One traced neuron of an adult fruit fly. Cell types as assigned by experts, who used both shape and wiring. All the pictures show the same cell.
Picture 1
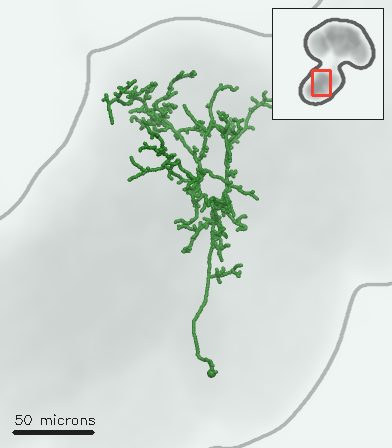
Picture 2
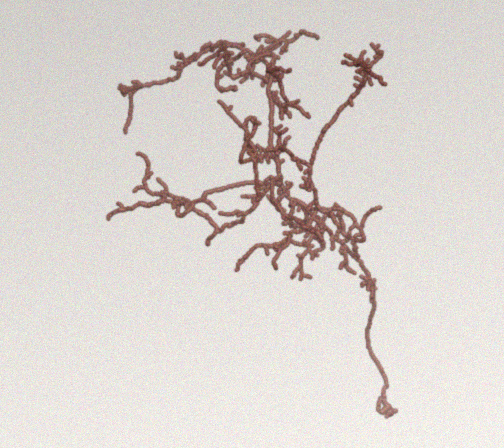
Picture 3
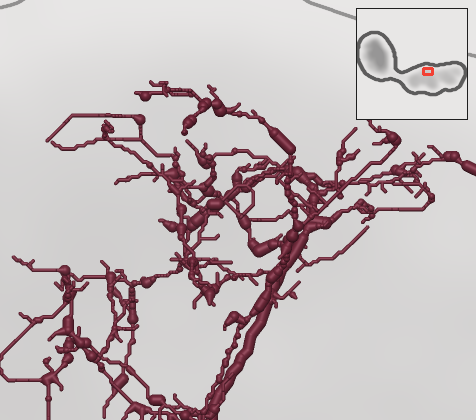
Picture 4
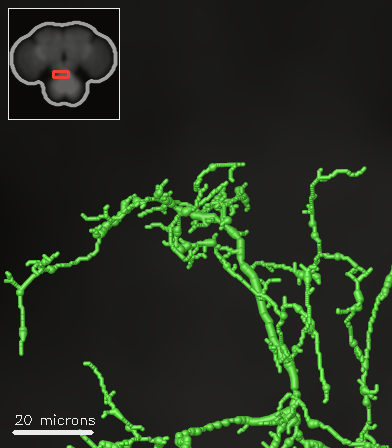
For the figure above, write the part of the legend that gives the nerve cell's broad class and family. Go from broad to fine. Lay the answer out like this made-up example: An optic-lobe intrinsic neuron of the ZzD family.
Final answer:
A nerve-cord intrinsic neuron of hemilineage 06B.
